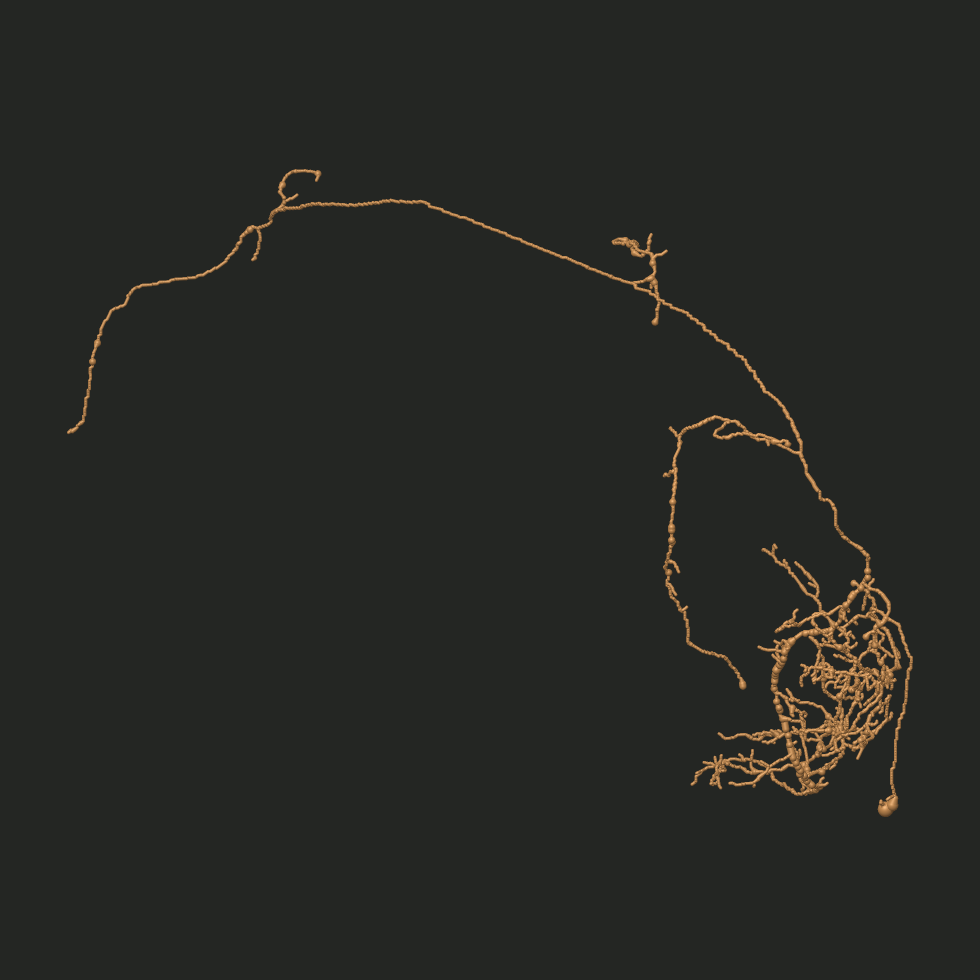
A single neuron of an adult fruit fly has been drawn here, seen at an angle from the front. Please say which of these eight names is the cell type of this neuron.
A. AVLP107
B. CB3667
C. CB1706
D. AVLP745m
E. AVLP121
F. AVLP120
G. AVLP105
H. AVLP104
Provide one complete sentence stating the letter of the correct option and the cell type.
Listed as option F, the cell type AVLP120 is that of the neuron.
